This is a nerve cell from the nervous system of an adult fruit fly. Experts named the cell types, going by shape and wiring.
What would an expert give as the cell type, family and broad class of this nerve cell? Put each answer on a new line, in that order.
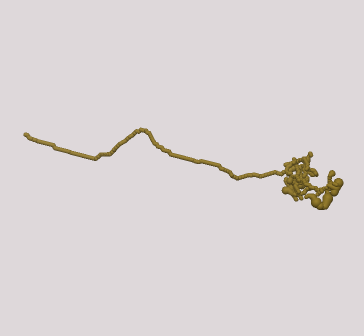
L5
L
optic-lobe intrinsic neuron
